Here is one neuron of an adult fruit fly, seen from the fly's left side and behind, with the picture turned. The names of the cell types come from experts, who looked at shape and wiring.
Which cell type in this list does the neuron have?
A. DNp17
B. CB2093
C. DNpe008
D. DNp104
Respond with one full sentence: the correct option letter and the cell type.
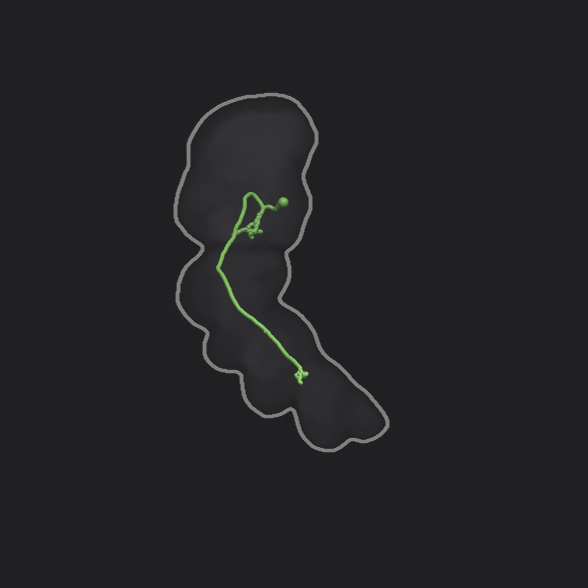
Cell type DNpe008, option C, is the one the neuron has.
